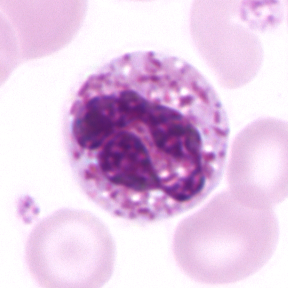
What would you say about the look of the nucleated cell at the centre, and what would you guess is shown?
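The cell has a round outline with a smooth edge. Its nucleus is divided into several overlapping lobes, and the chromatin is dark purple and coarsely clumped. The cytoplasm is pale, with small unstained clear spots lying between the granules. This cell is an eosinophil.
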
